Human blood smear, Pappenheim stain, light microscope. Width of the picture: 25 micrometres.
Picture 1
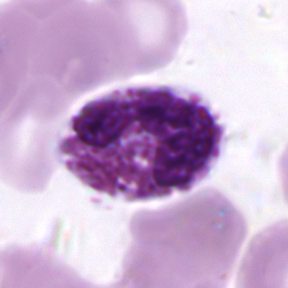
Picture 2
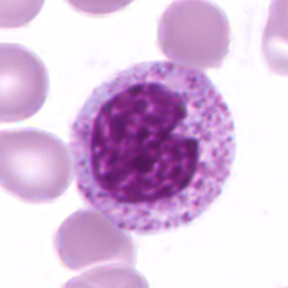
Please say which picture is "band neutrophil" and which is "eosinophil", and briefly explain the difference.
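The eosinophil is in picture 1 and the band neutrophil in picture 2. Their outlines differ: the eosinophil is oval with a slightly ragged edge and measures about 14 by 10 micrometres, while the band neutrophil is round and smooth. In the eosinophil, coarse purple-red granules crowd the cytoplasm, most densely in the lower left part of the cell.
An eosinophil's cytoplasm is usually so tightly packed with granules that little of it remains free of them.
The band neutrophil has pale pinkish-lilac cytoplasm with small dark purple granules scattered all through it.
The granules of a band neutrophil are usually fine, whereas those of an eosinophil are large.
The eosinophil's chromatin is dark purple and densely clumped, while the band neutrophil's is coarse and gathered into dark patches with paler gaps between them.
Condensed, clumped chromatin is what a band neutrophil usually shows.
Neither nucleus has any visible nucleoli. A small pale clear patch sits near the centre of the eosinophil. No vacuoles appear in the band neutrophil's cytoplasm, and its nucleus is about 11 micrometres across.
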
